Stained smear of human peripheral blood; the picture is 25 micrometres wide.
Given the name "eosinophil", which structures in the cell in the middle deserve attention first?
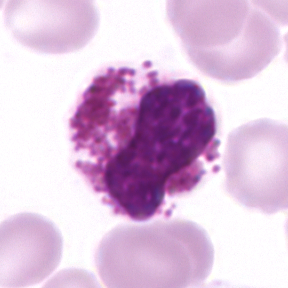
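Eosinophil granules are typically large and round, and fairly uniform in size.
In keeping with this, the cytoplasm of this eosinophil is filled with many coarse reddish-purple granules, packed most densely on the left side of the cell, away from the nucleus.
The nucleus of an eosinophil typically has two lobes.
Here it does not: the nucleus is a single broad mass pinched in at a waist, giving an hourglass-like shape, and it lies off-centre toward the right side of the cell.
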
